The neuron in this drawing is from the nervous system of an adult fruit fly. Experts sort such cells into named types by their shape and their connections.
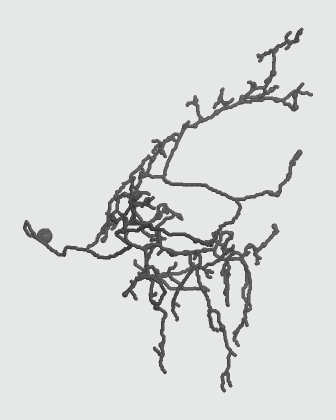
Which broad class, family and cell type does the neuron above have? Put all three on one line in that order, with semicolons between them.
central-brain intrinsic neuron; hemilineage VLPp&l1_anterior; CL128_f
